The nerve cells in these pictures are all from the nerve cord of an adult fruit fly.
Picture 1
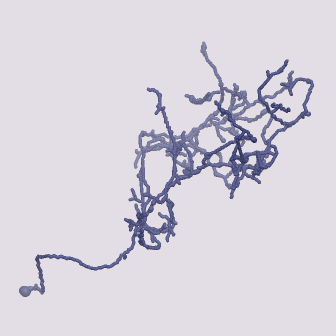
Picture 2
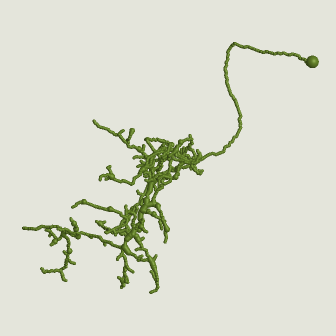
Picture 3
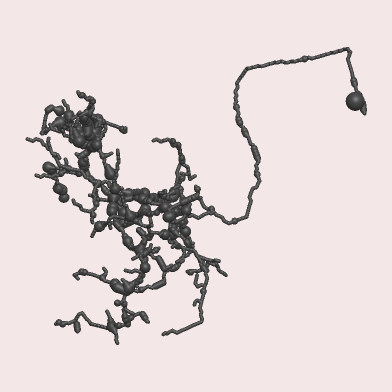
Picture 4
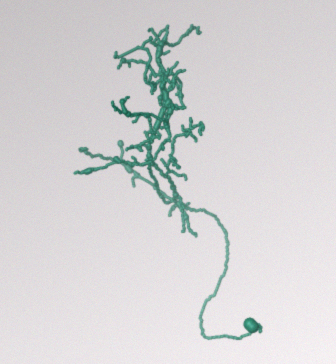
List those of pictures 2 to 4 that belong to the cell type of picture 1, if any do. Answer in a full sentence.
Picture 2, picture 3 and picture 4 are of the same cell type.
